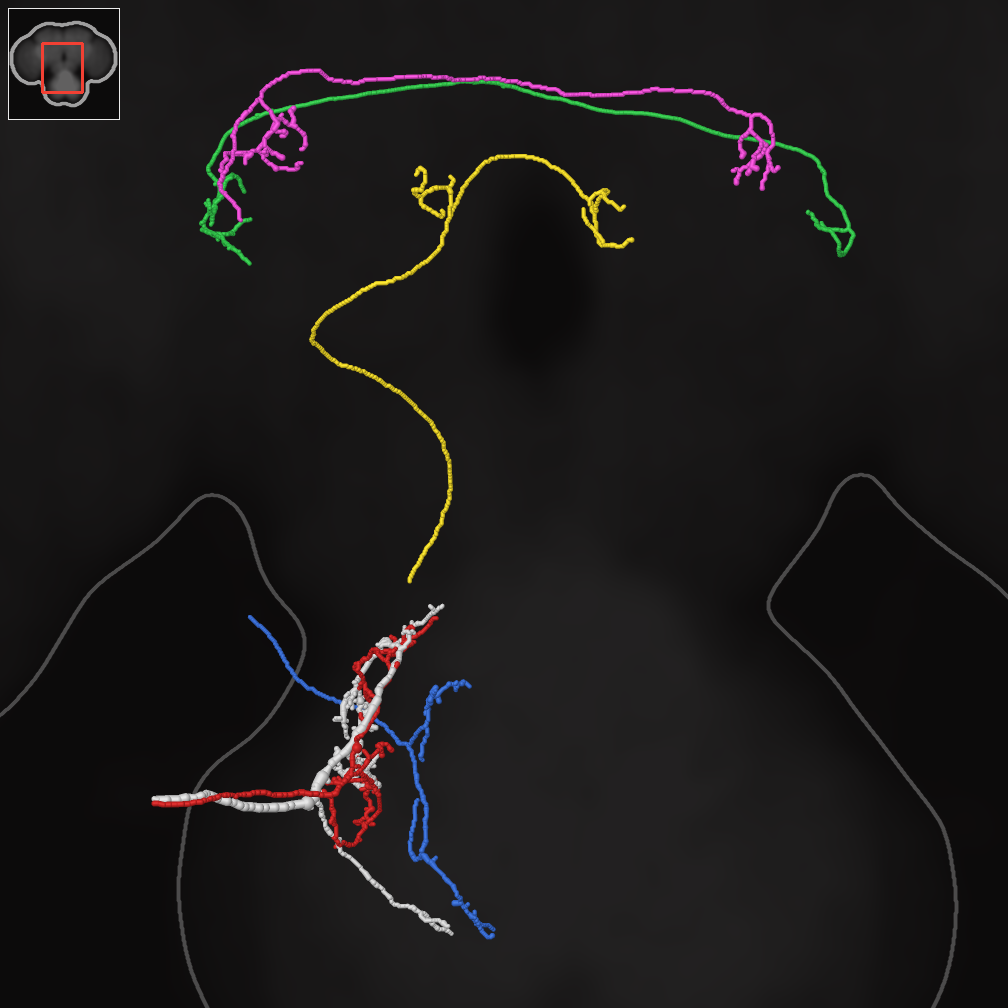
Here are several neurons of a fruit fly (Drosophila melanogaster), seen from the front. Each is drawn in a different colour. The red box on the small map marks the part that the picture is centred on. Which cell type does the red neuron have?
SNpp37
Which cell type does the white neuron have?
SNpp38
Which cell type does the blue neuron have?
SNta03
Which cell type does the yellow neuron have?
ORN_VM7d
